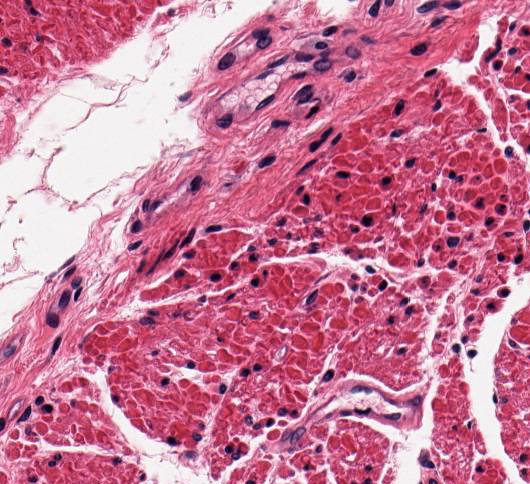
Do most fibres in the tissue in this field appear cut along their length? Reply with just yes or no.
No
